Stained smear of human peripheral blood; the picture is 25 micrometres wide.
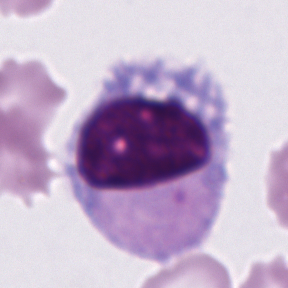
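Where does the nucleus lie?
Off-centre in the upper part of the cell, with most of the cytoplasm below; its lower border runs almost straight across, and it is about 12 by 8 micrometres.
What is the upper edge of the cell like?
Ragged, with many small surface projections.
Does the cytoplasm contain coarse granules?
No.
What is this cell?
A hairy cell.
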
